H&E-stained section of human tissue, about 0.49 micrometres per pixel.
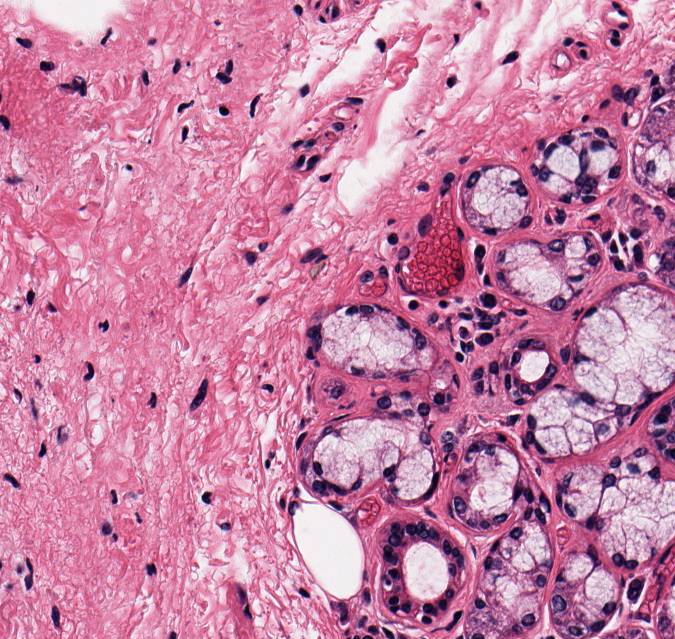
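Minor salivary gland: glandular units cluster in the lower right, with connective tissue across the left half. Most, I note, are mucous acini, whose cells have pale, foamy cytoplasm and dark nuclei flattened against each unit's outer edge. Thin pink fibrous bands keep the acini apart.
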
